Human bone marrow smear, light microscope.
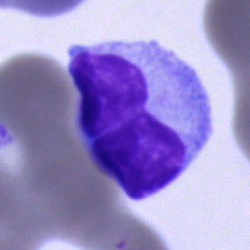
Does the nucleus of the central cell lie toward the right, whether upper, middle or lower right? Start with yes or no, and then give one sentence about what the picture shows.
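No. The nucleus lies toward the left and lower side of the cell.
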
